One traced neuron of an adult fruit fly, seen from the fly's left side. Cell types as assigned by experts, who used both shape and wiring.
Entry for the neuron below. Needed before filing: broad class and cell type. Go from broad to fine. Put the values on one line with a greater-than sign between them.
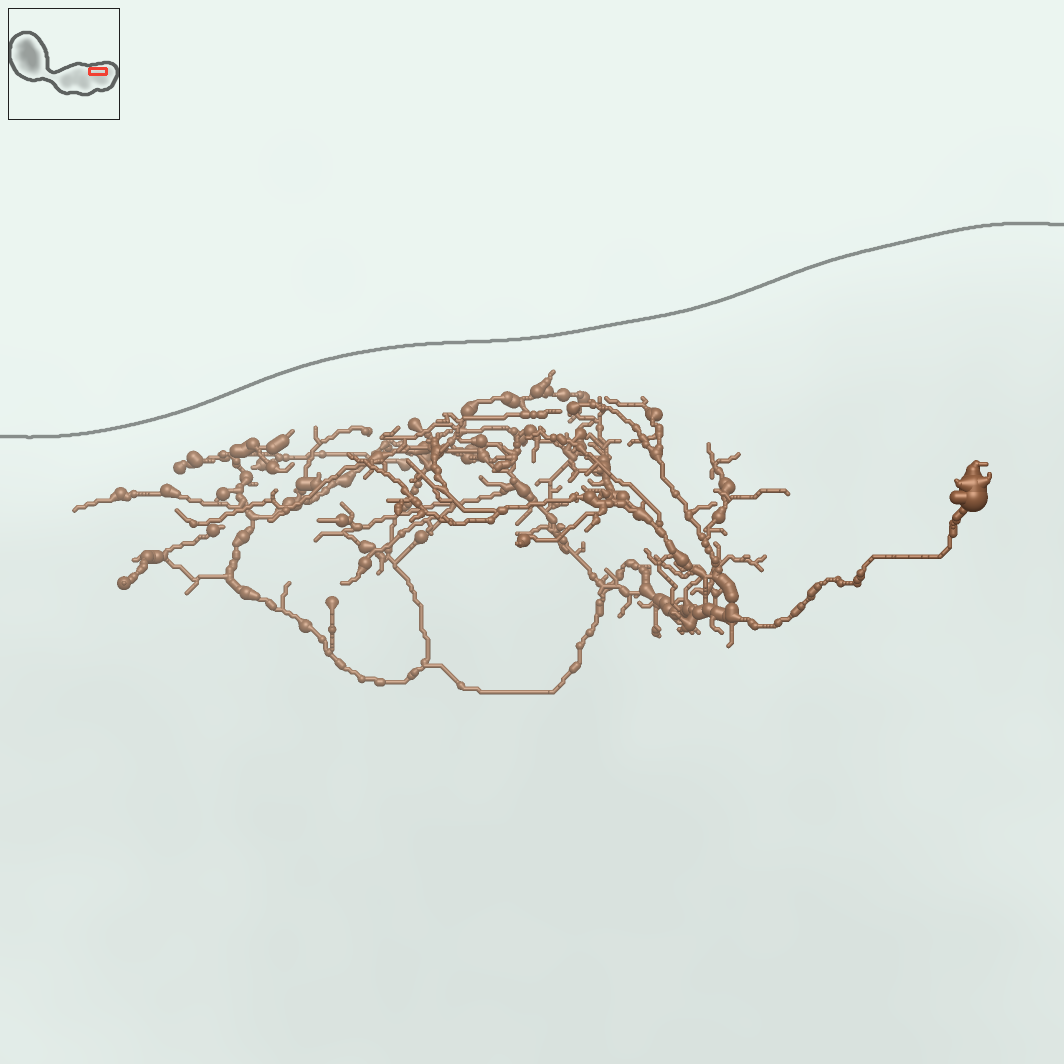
nerve-cord intrinsic neuron > INXXX412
